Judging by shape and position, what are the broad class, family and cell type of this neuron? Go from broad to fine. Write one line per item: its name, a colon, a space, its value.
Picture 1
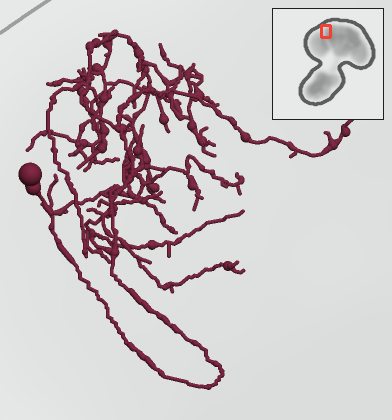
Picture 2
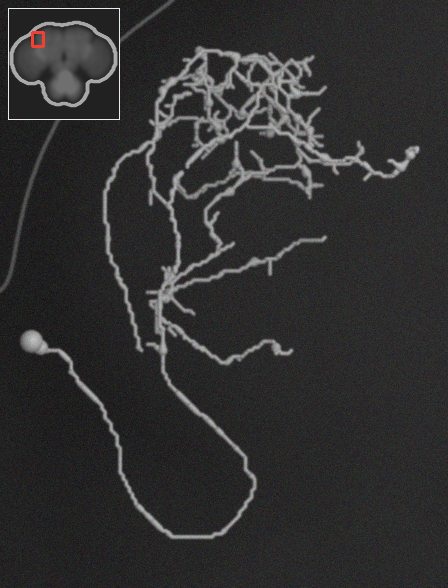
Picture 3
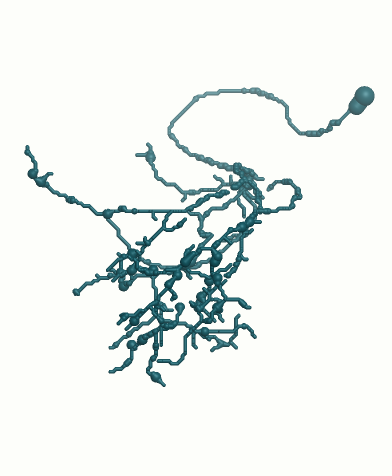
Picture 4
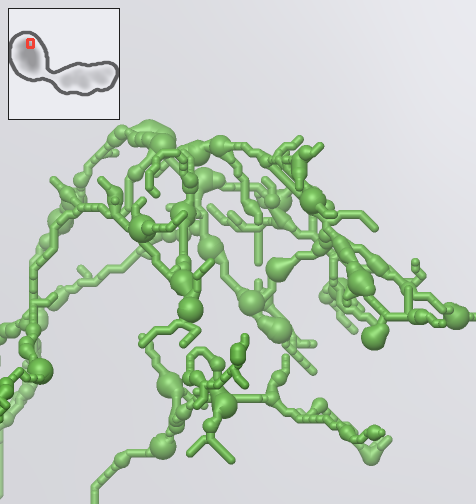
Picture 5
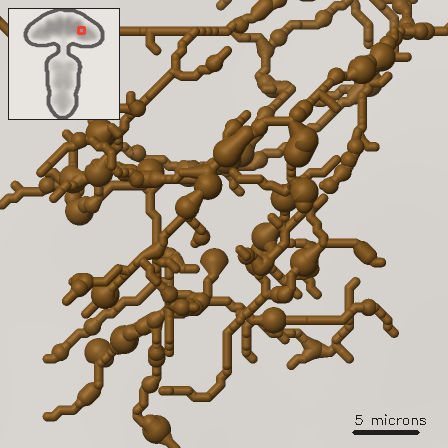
broad class: central-brain intrinsic neuron
family: hemilineage LHl4_dorsal
cell type: LHAV4g4_b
